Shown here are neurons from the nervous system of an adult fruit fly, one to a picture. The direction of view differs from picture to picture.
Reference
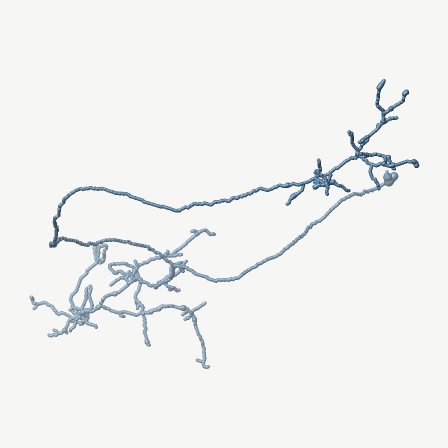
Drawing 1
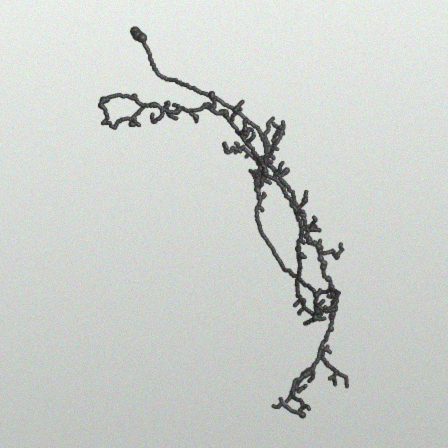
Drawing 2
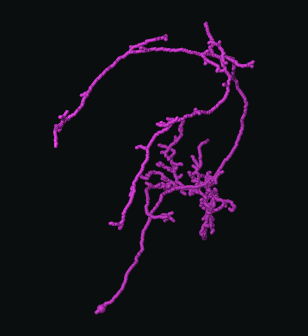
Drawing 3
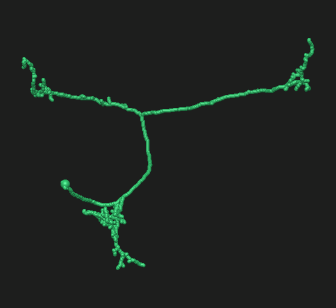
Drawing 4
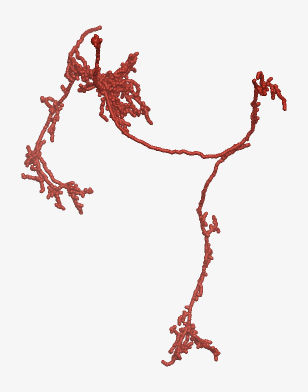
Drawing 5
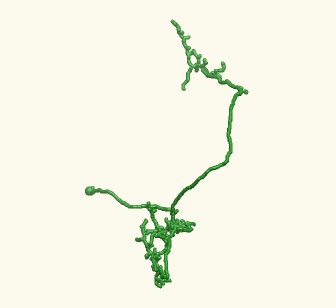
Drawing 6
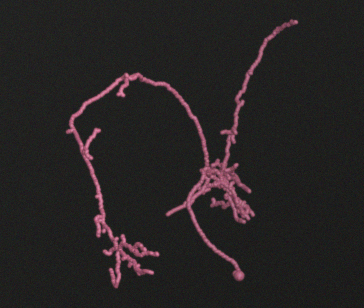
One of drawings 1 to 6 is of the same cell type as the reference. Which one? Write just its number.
5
